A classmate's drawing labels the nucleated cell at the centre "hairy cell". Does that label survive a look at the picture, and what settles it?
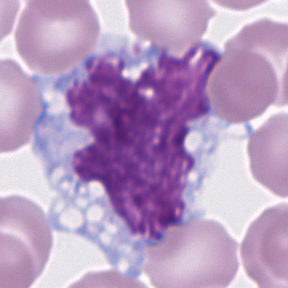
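Hairy cell is not the right name here; this is a monocyte. Check one, the nucleus: irregular and folded, with a ragged, lobed edge, in line with monocyte.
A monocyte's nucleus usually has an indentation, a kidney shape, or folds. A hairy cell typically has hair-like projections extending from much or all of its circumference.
Check two, the outline: irregular and angular, moulded between the neighbouring red cells. Check three, the granules: no distinct ones are seen, a point that fits both names.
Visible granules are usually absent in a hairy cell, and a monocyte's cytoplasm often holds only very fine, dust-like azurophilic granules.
Check four, the rest: pale grey-blue cytoplasm crowded with clear round vacuoles, most densely in the lower left of the cell.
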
